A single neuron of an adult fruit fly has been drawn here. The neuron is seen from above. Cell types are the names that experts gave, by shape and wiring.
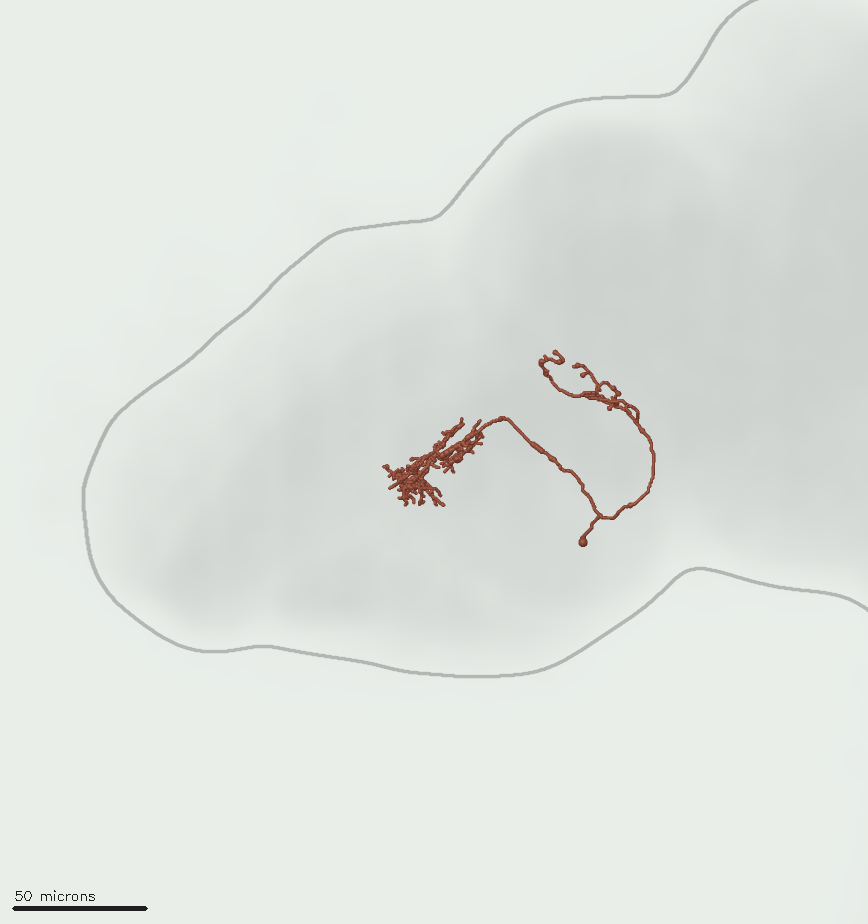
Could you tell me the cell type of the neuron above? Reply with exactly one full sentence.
The cell type given to this neuron is LC21.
